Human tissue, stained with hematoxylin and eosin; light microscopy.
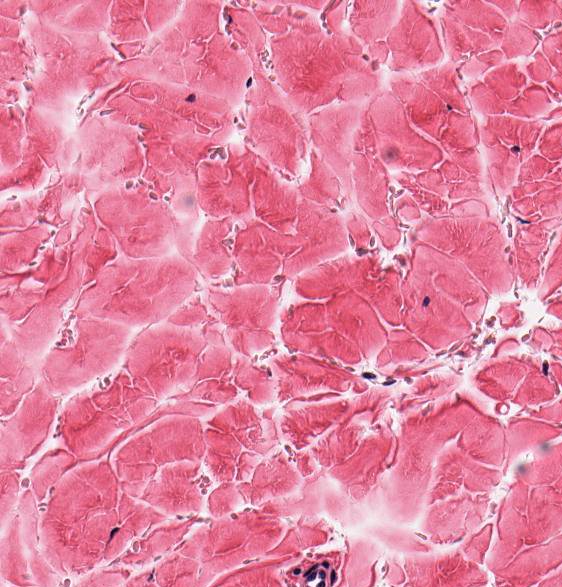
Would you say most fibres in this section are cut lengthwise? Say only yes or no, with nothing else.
No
